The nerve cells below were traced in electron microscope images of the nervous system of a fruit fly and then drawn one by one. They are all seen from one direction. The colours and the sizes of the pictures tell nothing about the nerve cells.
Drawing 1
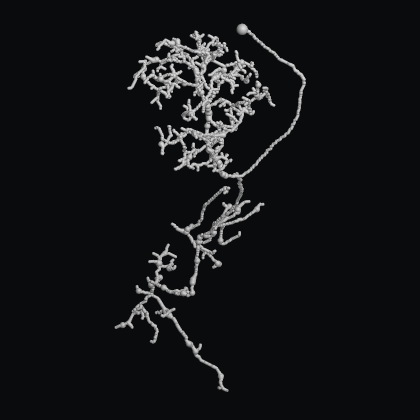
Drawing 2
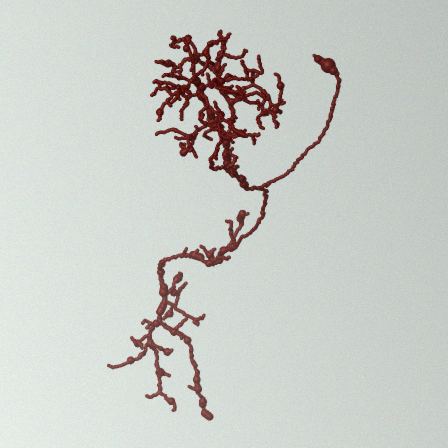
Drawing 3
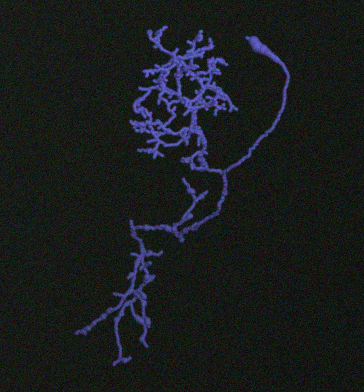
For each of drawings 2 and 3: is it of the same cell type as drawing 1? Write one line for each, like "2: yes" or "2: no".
2: yes
3: yes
